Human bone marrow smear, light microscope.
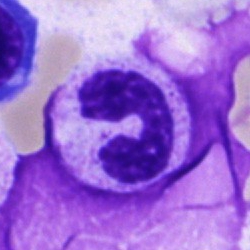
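Band neutrophil, central cell, stained human bone marrow smear. The nucleus is curved into a C shape opening toward the left, with dark purple, coarsely clumped chromatin. The cytoplasm is abundant, pale pinkish-lilac and filled with fine granules.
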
